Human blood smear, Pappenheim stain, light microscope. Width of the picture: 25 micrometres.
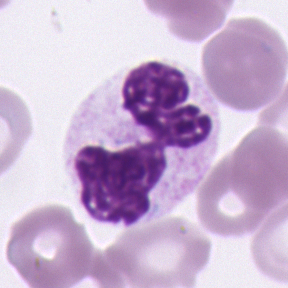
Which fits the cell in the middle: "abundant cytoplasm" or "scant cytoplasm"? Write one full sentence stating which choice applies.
The cell's cytoplasm around its nucleus is ample.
